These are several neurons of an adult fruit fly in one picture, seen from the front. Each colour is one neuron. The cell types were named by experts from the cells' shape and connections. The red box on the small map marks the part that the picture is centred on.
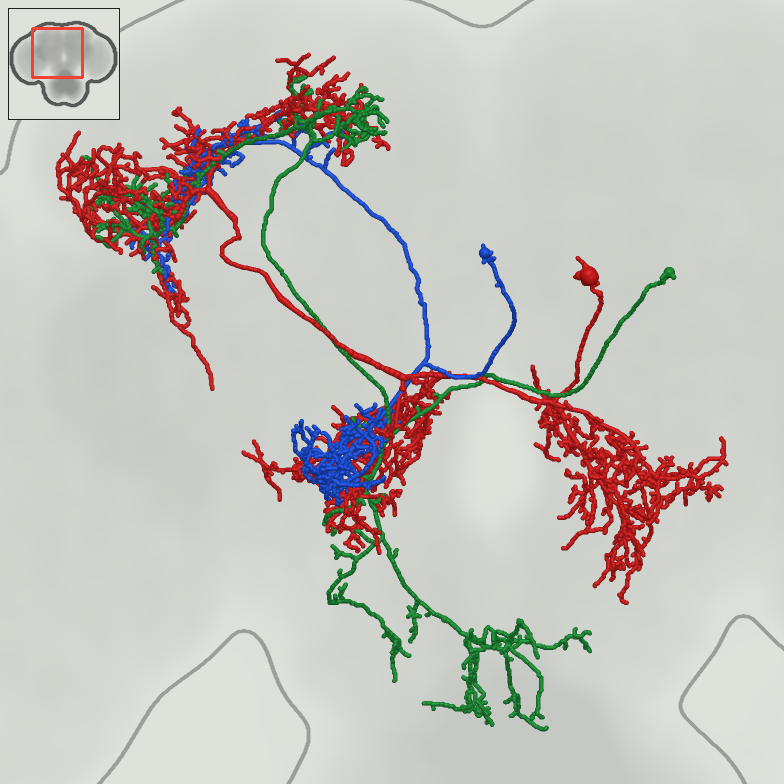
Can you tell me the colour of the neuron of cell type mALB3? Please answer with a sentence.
The colour is green.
